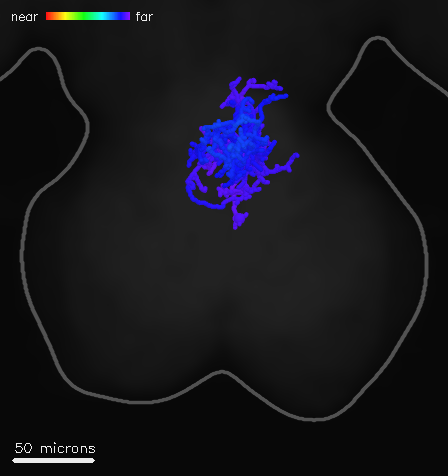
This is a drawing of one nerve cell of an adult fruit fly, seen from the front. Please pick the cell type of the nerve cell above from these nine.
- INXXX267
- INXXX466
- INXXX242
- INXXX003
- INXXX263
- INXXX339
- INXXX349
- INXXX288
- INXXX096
INXXX267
